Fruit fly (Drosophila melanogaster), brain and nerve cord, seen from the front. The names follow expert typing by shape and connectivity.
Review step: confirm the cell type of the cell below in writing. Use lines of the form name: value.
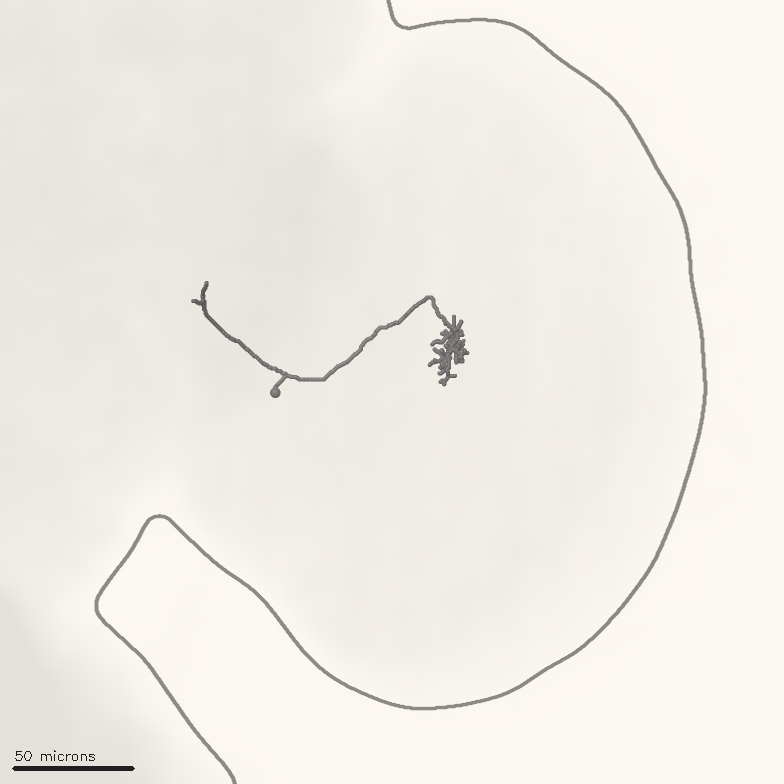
cell type: LPC2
